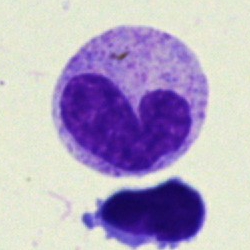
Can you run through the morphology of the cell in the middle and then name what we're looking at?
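Deeply indented from its upper side, the nucleus takes a kidney or heart shape and lies in the lower half of the cell. Many fine purple granules are present in the cytoplasm. A small brown speck lies over the upper cytoplasm. This is a band neutrophil.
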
